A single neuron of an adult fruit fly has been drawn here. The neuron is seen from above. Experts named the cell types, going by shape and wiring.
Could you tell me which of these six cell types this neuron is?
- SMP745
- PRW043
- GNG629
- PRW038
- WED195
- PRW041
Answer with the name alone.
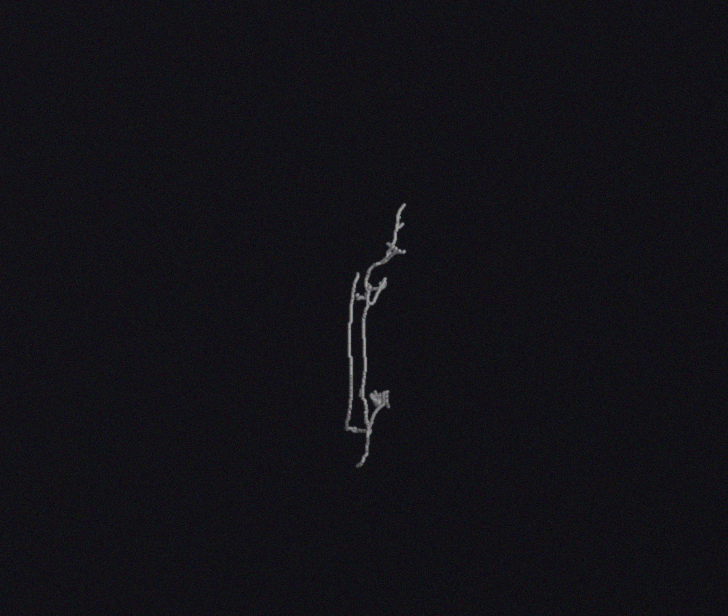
GNG629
